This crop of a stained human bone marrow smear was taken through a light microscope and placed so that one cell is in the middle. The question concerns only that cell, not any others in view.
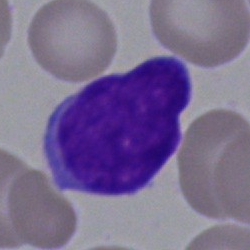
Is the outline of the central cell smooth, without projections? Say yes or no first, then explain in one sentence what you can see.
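No. The cell outline is irregular, with a rounded bulge at the upper right.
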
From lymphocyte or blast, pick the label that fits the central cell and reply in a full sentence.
The cell occupying the middle of the crop is a blast.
